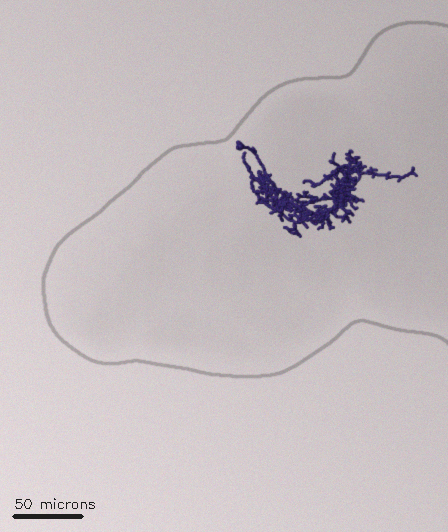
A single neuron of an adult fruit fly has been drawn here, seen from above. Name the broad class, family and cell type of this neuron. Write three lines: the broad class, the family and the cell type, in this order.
central-brain intrinsic neuron
hemilineage VLPl2_posterior
CB1852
